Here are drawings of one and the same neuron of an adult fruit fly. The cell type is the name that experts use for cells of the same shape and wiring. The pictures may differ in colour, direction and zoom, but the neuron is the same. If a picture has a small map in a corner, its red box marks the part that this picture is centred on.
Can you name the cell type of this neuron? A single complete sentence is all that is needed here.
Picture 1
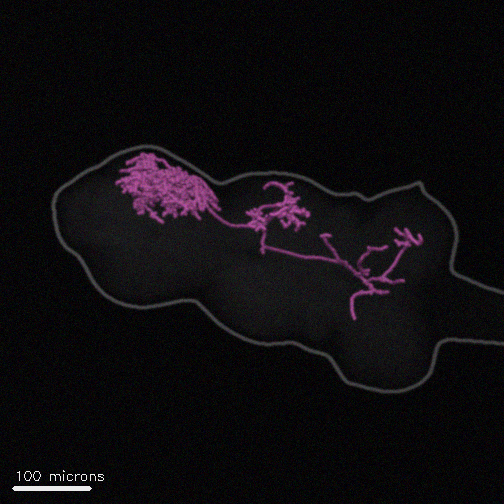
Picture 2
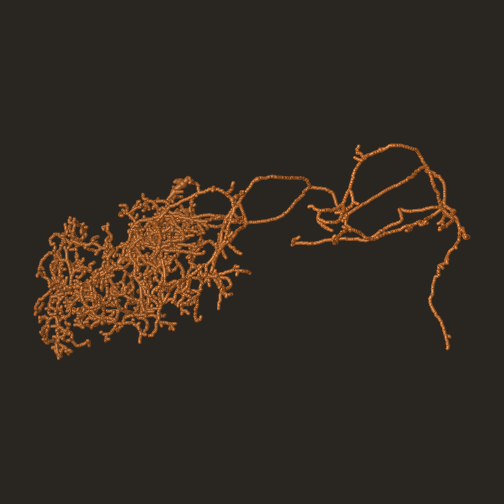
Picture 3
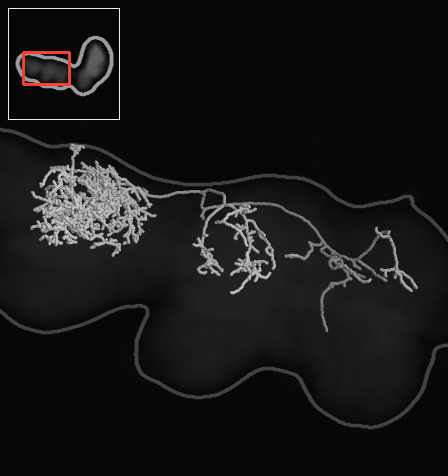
In terms of cell type, the neuron is IN19A018.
